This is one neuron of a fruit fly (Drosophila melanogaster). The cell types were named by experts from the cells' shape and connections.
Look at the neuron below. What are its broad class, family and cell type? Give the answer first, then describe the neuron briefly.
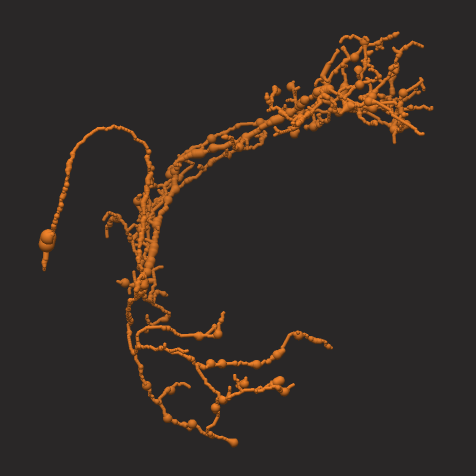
This is a central-brain intrinsic neuron. The family is hemilineage LHl4_dorsal. The cell type is LHCENT13_c. The cell body is on the left of the picture. The picture shows dozens of branch ends.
